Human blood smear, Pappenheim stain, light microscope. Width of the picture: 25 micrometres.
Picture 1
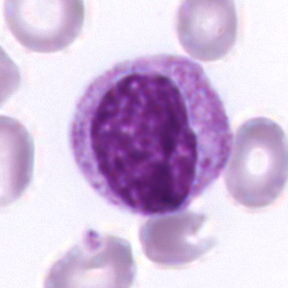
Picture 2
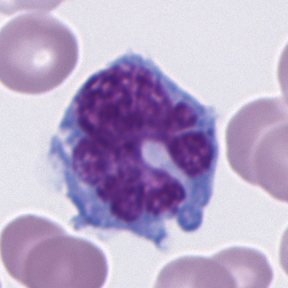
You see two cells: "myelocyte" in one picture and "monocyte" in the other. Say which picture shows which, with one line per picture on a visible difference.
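The cell in picture 1 is a myelocyte. Fine purple granules are scattered throughout the cytoplasm.
The cell in picture 2 is a monocyte. No distinct granules can be seen in the cytoplasm.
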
